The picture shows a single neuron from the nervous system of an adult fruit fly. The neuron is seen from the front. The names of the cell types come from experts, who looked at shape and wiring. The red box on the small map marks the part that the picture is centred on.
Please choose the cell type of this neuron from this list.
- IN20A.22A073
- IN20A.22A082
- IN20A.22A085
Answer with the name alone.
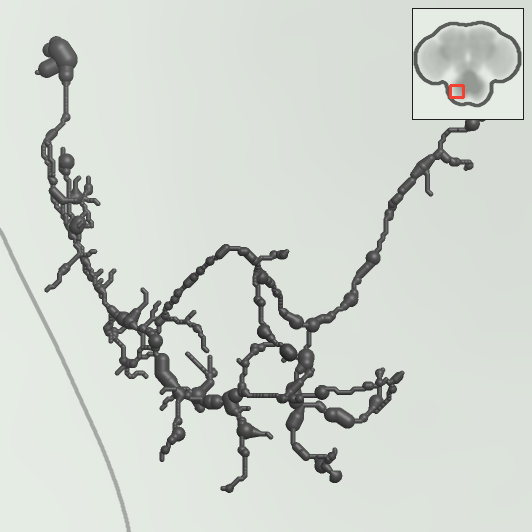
IN20A.22A082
